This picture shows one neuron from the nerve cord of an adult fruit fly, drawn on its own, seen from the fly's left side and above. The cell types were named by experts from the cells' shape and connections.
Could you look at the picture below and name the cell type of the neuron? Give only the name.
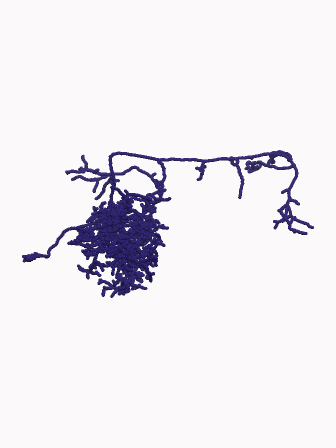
IN07B007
